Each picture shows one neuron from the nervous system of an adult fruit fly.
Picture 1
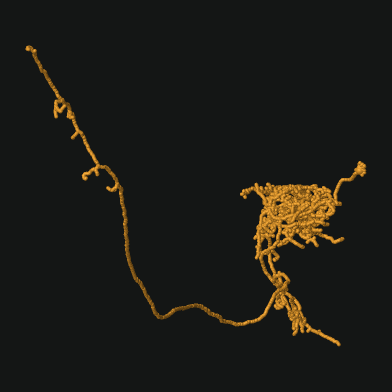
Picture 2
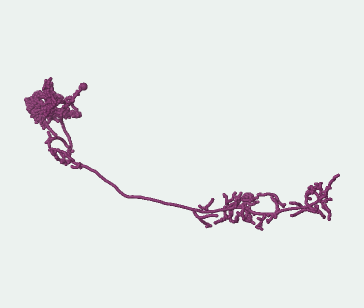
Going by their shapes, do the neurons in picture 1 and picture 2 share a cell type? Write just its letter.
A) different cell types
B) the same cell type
A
